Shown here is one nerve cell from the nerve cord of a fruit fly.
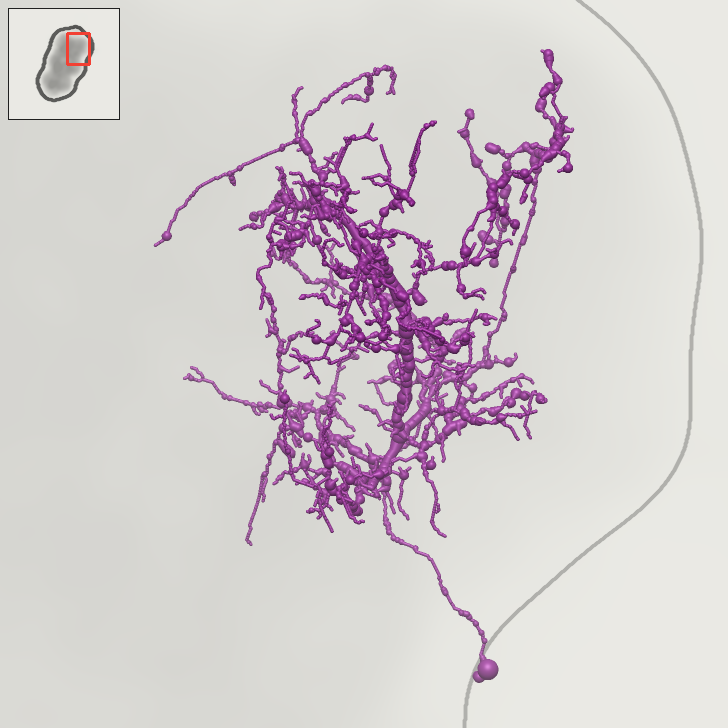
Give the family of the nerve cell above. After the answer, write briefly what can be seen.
Its family is hemilineage 03A. This is a nerve-cord intrinsic neuron. More than a hundred branch ends can be seen. As drawn here it is taller than it is wide.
